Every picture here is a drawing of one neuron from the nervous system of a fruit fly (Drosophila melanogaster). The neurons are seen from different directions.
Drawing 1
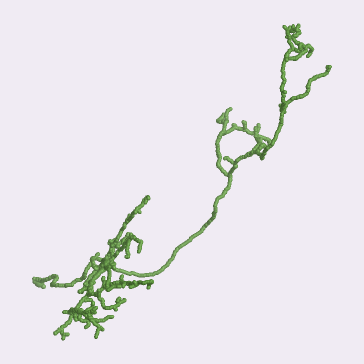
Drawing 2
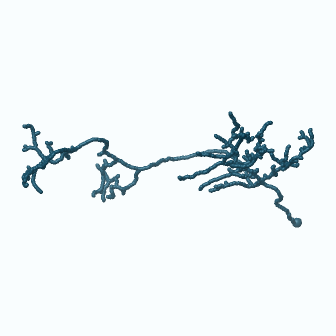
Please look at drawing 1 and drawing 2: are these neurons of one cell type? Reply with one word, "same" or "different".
same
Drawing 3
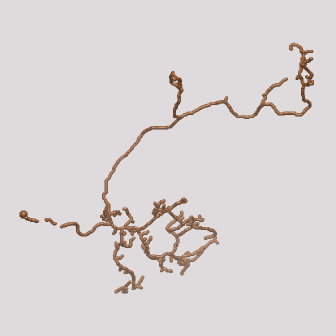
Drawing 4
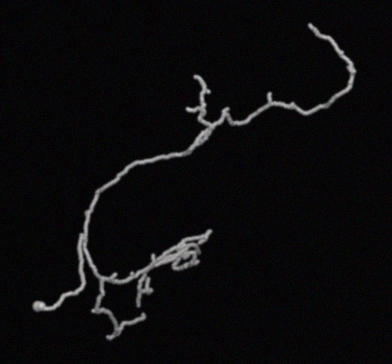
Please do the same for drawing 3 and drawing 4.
same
